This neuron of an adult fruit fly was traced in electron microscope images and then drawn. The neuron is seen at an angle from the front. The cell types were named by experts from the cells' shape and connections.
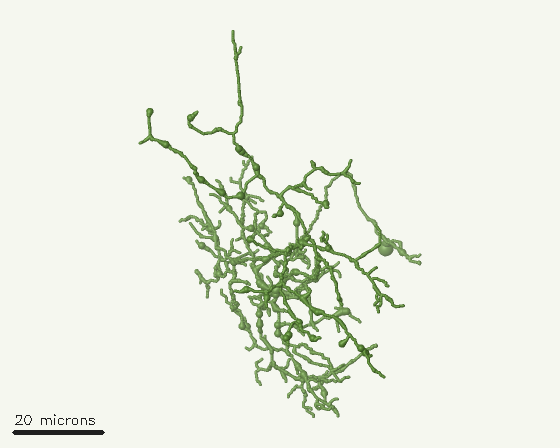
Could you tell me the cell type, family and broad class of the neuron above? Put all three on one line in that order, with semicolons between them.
Tlp11; Tlp; optic-lobe intrinsic neuron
